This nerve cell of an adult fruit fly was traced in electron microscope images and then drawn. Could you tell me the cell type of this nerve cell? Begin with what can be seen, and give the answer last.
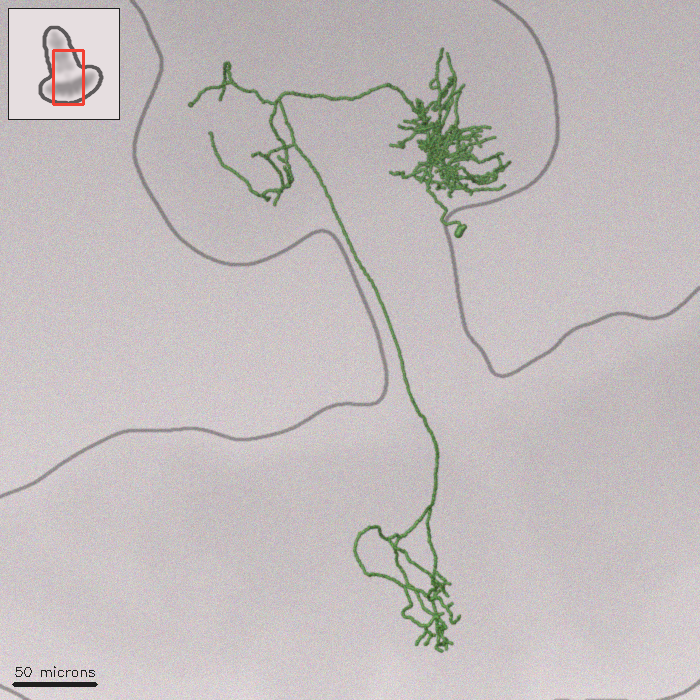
By the scale bar it is about 350 microns tall in this view. Dozens of branch ends can be seen. This is an ascending neuron. Its cell type is AN07B106.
